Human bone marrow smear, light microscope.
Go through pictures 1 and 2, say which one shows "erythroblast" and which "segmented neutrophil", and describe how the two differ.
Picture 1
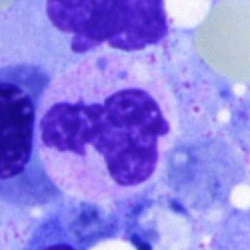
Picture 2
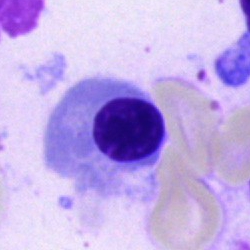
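The first picture is the segmented neutrophil, the second the erythroblast. They share a fair bit: both have dark purple, clumped chromatin and no visible nucleoli.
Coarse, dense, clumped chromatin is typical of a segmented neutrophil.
Where they part is the nucleus of the first cell, whose outline is irregular with several indentations and which stretches from left to right across the cell. The segmented neutrophil's outline is round, while the erythroblast is roughly round to oval. The erythroblast also has red cells lying against its right side, and that picture is slightly soft in focus.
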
